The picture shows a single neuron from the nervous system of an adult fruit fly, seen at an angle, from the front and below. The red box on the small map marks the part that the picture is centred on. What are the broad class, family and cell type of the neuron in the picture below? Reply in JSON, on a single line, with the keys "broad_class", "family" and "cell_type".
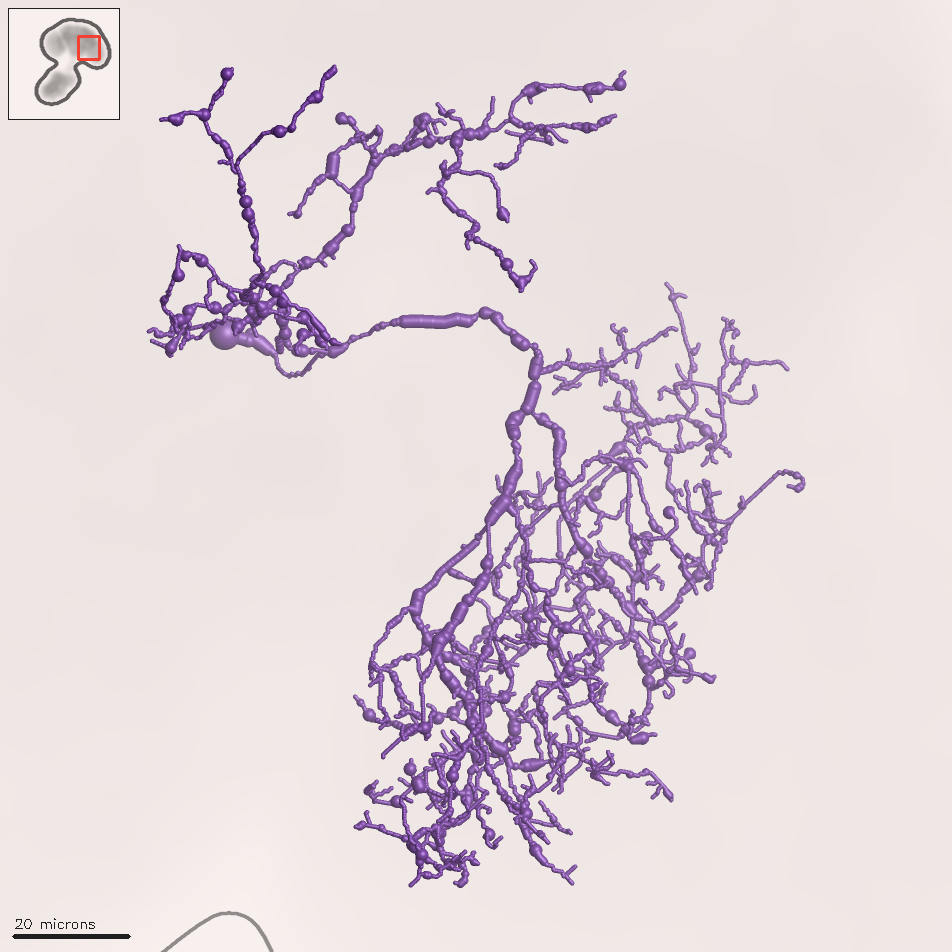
{"broad_class": "visual projection neuron", "family": "hemilineage VPNp&v1_ventral", "cell_type": "LT78"}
